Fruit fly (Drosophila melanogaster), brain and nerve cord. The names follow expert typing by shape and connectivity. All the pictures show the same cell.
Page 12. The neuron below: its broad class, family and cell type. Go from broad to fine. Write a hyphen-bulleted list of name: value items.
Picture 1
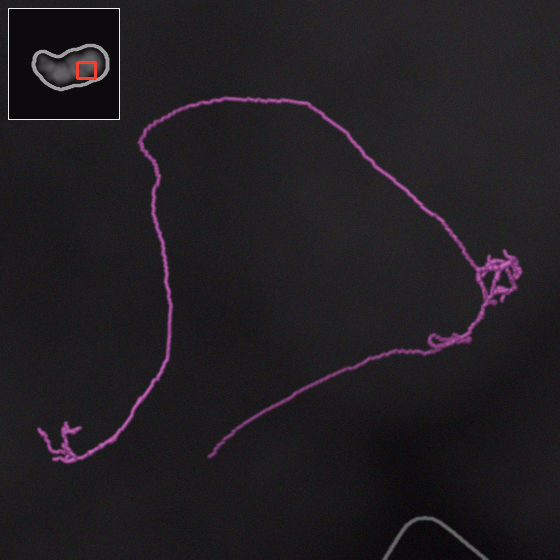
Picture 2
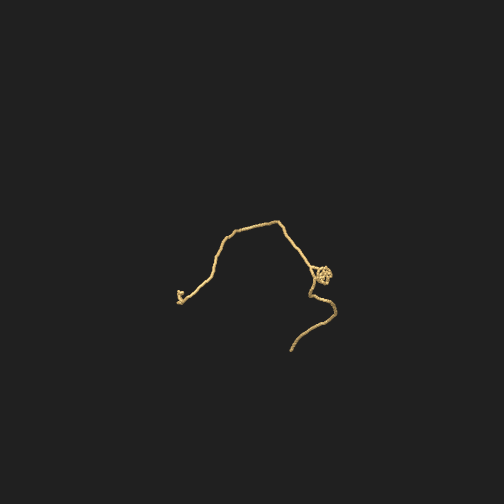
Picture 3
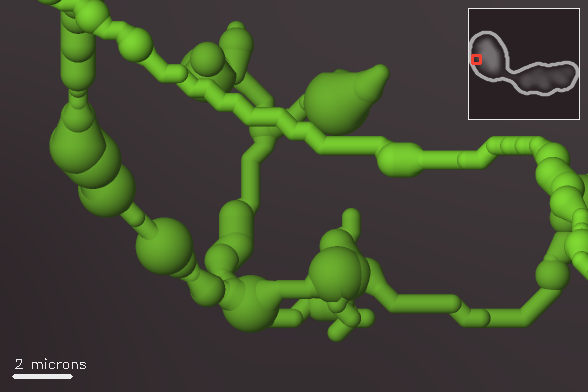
- broad class: sensory neuron entering the brain
- family: class olfactory
- cell type: ORN_VA7l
